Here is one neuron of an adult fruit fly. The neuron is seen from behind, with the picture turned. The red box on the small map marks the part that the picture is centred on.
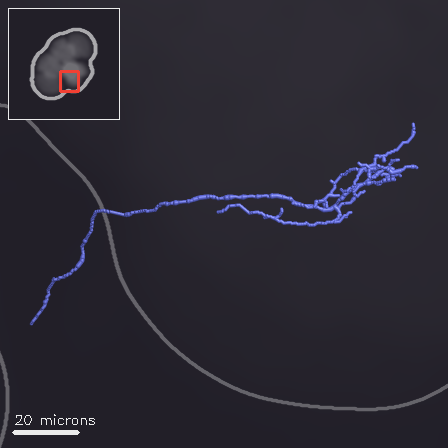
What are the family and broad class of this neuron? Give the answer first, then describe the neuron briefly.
The name of its family is class mechanosensory tactile. This is a sensory neuron entering the nerve cord. No cell body is drawn. From left to right in the picture it spans about 120 microns.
